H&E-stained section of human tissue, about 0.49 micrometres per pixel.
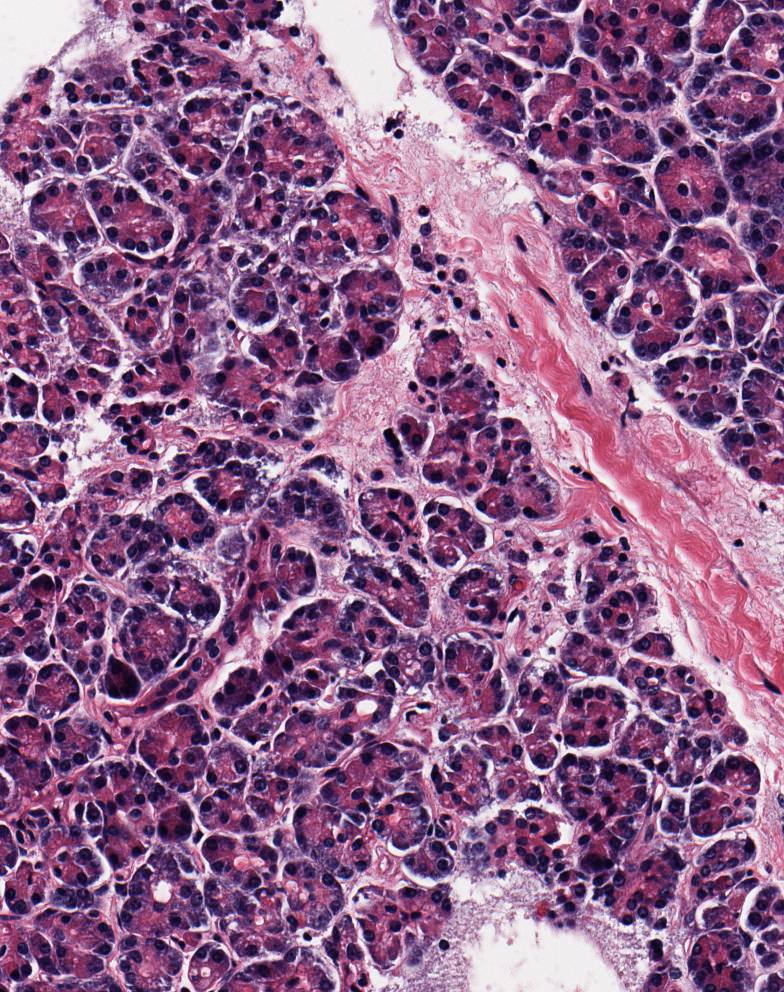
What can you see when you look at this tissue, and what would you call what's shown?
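On either side of a fibrous band, closely packed small rounded acini fill most of the field. Within the collagen band I find only sparse, thin, dark, elongated nuclei. Acinar cell nuclei are round and dark, at the cell bases toward each acinus's outer edge. Their small central lumina are mostly hard to see. So this is pancreas.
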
